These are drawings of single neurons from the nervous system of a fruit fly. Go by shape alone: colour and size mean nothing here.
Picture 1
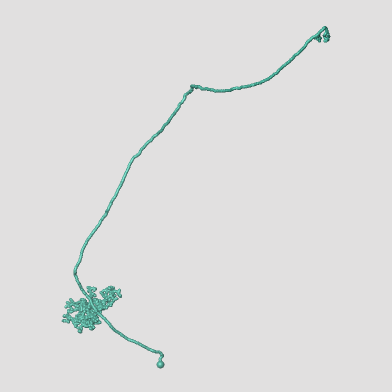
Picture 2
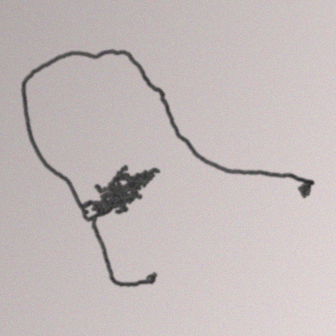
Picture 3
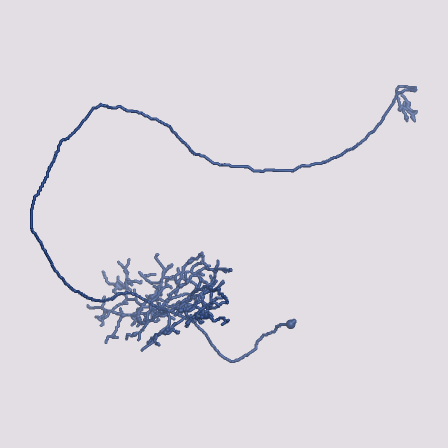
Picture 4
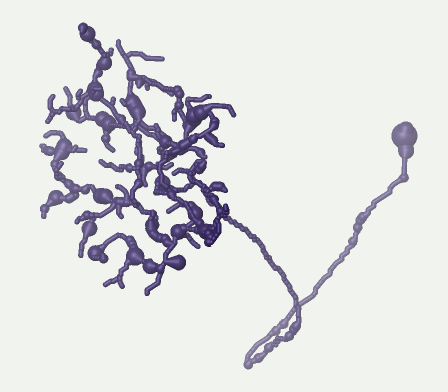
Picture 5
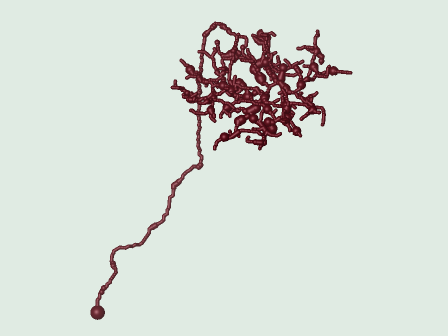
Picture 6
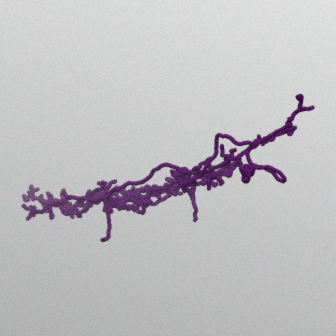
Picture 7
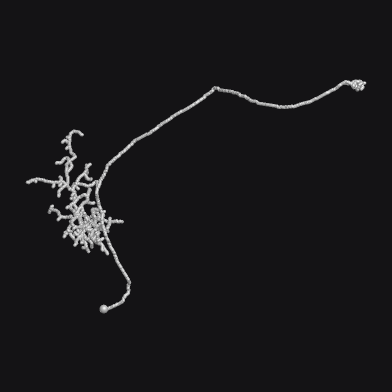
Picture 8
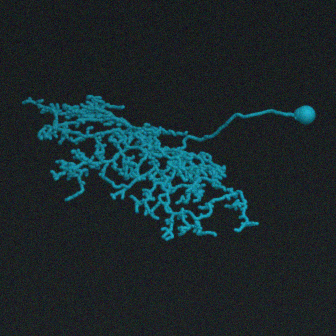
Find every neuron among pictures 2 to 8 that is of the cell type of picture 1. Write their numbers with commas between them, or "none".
2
